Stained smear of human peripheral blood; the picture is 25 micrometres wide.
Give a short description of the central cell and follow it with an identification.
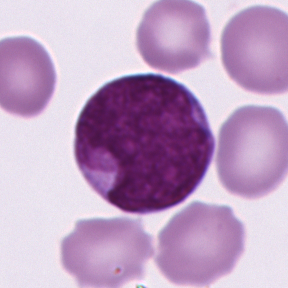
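Round, smooth-edged cell with a nucleus occupying nearly all of it. Cytoplasm is scant, visible mainly as a single small pale patch at the lower left. No nucleoli are visible in the nucleus. The cell is a myeloblast.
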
